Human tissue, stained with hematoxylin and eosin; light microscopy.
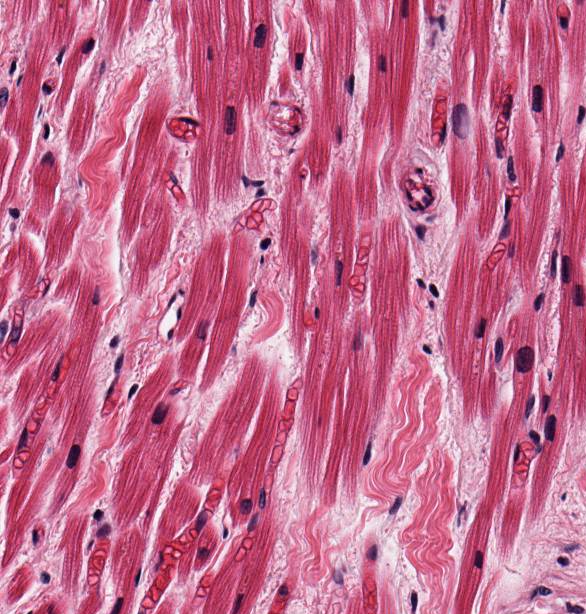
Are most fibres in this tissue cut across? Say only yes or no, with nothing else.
No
